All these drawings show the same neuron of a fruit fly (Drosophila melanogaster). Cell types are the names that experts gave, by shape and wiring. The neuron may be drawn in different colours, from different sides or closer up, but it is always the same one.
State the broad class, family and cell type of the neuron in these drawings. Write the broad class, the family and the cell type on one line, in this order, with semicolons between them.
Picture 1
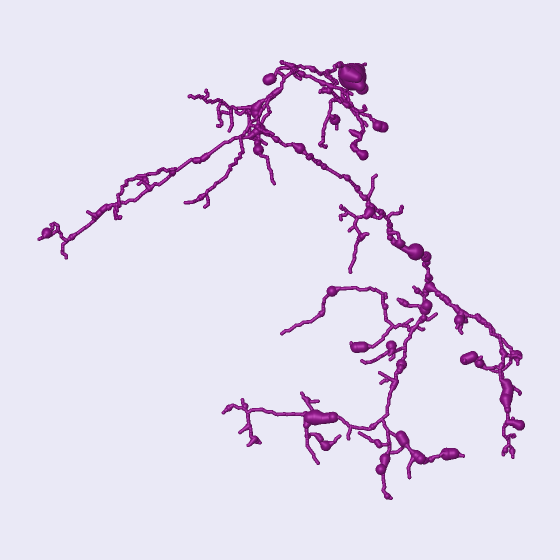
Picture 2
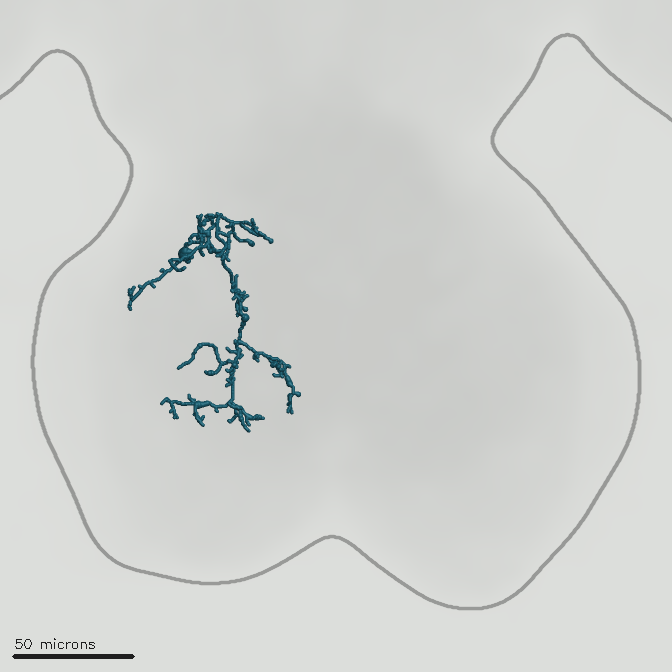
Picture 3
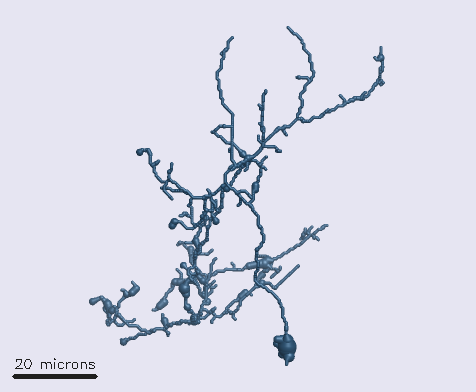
nerve-cord intrinsic neuron; hemilineage 19A; IN19A110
